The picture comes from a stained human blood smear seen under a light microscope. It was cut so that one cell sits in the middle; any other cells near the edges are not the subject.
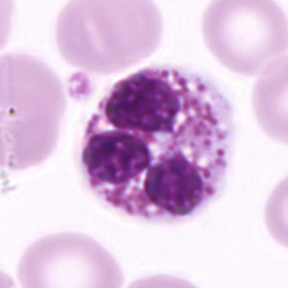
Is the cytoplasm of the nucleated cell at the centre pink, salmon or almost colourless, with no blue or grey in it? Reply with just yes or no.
Yes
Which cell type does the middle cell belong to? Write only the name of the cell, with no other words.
eosinophil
